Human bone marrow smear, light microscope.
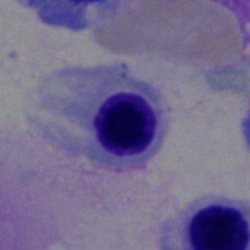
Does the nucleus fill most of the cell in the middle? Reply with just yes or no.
No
